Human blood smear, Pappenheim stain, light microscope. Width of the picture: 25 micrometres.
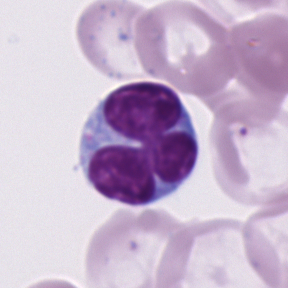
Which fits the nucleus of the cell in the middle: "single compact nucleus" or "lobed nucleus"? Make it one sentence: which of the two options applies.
The nucleus of the cell is made of distinct lobes, not one mass.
